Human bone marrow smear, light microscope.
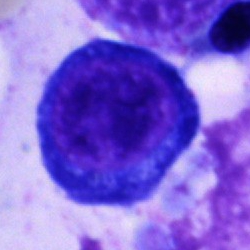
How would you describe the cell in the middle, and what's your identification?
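I'd call the outline roughly round, though a few edges look slightly flattened and angular. The cytoplasm makes only a narrow rim around the nucleus. I can't see any distinct granules in it. The image is blurred, so fine detail in the nucleus is soft. This is a proerythroblast.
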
